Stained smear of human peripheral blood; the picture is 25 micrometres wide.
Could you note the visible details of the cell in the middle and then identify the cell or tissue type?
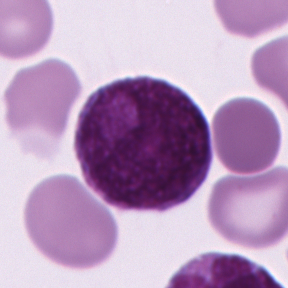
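Notice how little cytoplasm there is: at most a thin rim surrounds the nucleus. In the upper left part of the nucleus a paler patch can be seen. No granules are visible anywhere in the cell, and its surface carries no projections. This cell is a myeloblast.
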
